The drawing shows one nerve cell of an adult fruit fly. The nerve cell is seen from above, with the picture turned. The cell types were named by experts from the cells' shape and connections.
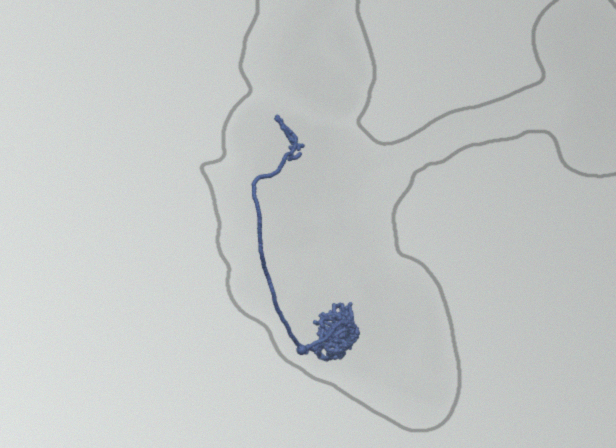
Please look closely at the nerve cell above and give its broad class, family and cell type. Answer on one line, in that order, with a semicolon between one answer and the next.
central-brain intrinsic neuron; hemilineage VLPd&p1_dorsal; CB0829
